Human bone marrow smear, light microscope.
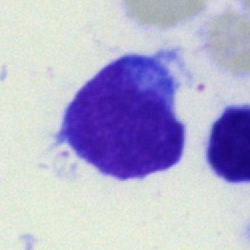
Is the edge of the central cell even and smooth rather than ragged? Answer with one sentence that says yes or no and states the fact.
No, what this cell has is a rough outline, not a smooth one.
